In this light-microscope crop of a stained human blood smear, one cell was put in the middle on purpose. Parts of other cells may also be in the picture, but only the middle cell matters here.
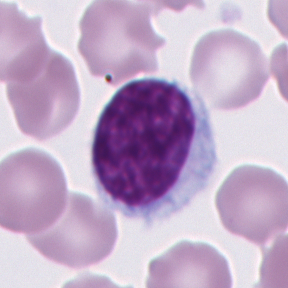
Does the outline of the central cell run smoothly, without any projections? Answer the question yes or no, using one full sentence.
No, there is a ragged or frayed outline, or projections, blebs or tags, on this cell.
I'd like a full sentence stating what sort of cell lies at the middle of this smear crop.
Within this crop, a hairy cell occupies the central position.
